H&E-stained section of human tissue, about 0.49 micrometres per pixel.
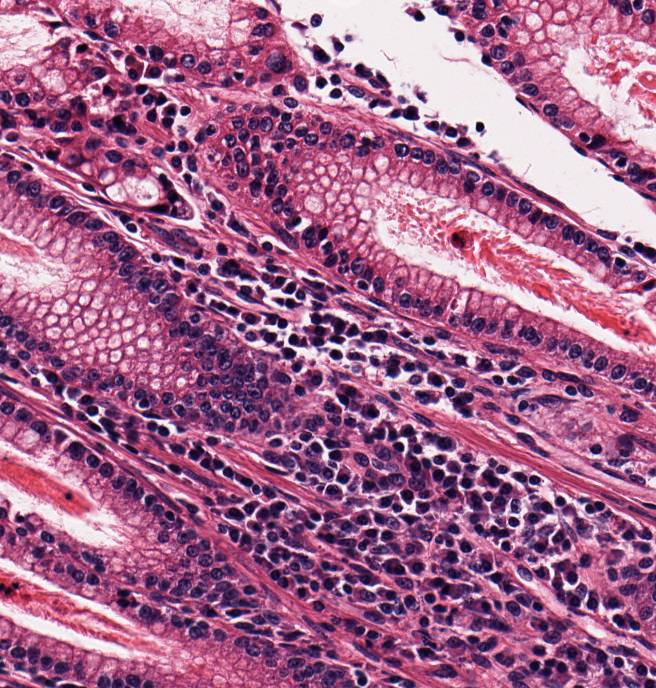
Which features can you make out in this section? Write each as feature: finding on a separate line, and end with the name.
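Glands: elongated, parallel, running diagonally upper left to lower right
Lining: single layer of tall columnar cells
Apical cytoplasm: pale, finely vacuolated, mucin-filled
Nuclei: dark, oval, toward the cell base
Stroma: thin pink smooth muscle strands parallel to the glands
Name: stomach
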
